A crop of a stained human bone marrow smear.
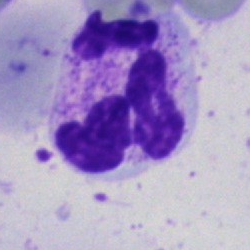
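Segmented neutrophil: look at the cell in the middle of this stained marrow smear. Notice its smooth, rounded outline. The chromatin is dark purple and coarsely clumped, and you will find no nucleoli in the nucleus.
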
